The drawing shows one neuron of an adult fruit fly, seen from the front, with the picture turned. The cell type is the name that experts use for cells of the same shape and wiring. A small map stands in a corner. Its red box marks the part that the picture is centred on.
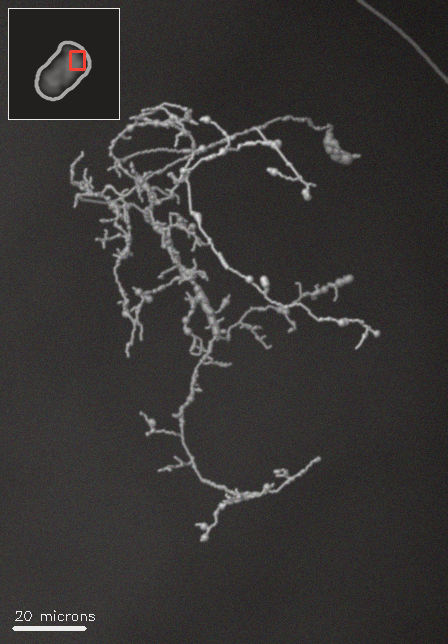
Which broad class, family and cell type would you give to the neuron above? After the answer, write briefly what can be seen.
This is a nerve-cord intrinsic neuron. Its family is hemilineage 03A. It is of cell type IN03A079. The cell body can be seen at the upper right of the picture. From top to bottom in the picture it spans about 120 microns. The picture shows dozens of branch ends.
